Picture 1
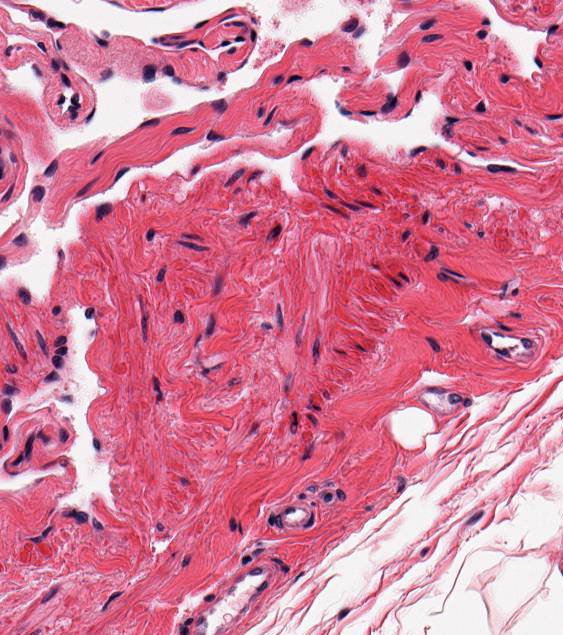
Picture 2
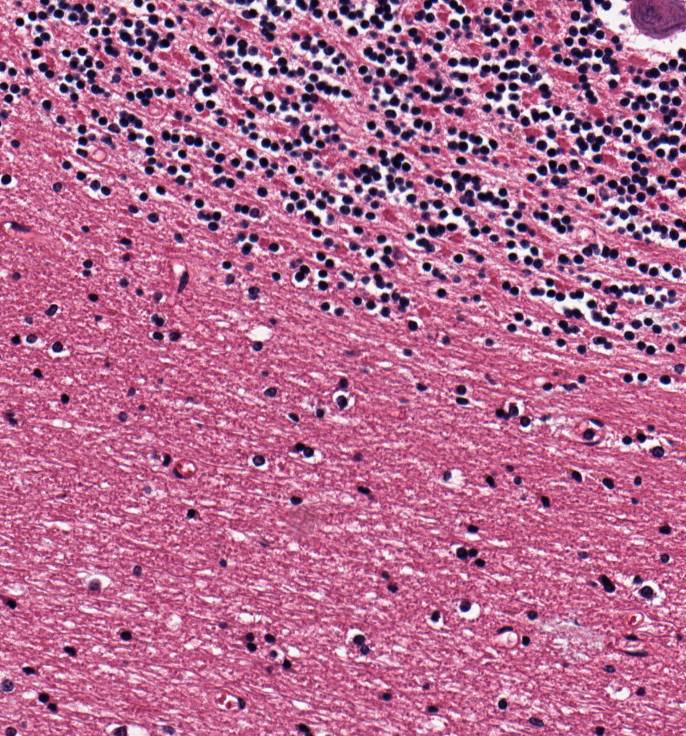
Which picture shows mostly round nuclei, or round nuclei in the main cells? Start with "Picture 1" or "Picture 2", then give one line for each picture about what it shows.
Picture 2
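What picture 1 shows: The scattered nuclei are dark and mostly elongated, spindle-shaped.
What picture 2 shows: The nuclei in the upper band are small, round and darkly stained, with hardly any visible cytoplasm.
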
